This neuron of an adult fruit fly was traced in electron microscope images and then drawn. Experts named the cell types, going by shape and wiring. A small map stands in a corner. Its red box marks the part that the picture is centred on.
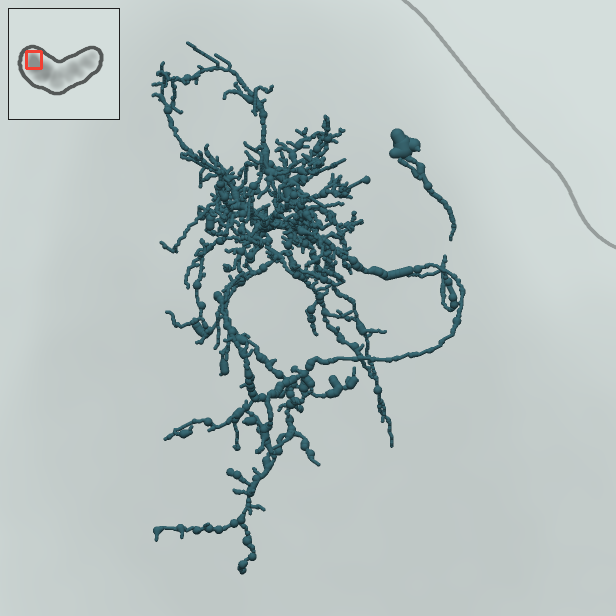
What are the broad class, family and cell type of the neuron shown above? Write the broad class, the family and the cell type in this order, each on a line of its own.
central-brain intrinsic neuron
LHPV
LHPV2g1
